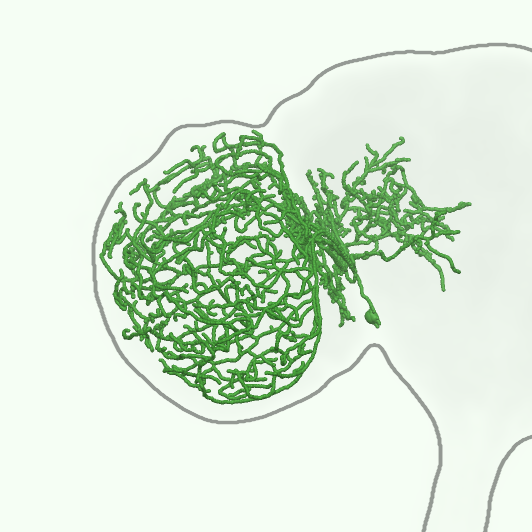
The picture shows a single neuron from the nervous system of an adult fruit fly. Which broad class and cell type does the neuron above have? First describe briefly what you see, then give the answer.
It is in the brain and does not reach the nerve cord. In this view it is wider than it is tall. This is a visual centrifugal neuron. The cell type is aMe17e.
